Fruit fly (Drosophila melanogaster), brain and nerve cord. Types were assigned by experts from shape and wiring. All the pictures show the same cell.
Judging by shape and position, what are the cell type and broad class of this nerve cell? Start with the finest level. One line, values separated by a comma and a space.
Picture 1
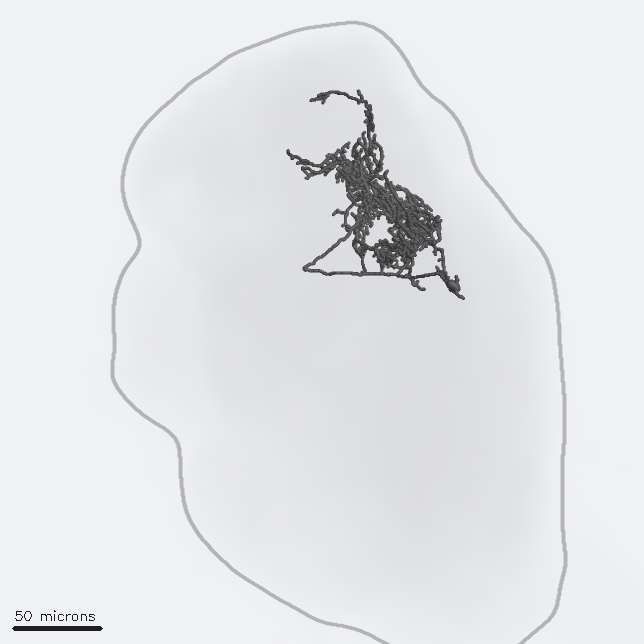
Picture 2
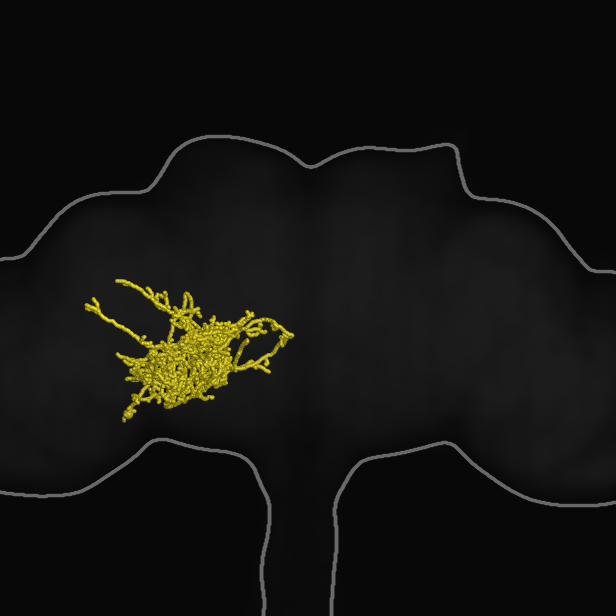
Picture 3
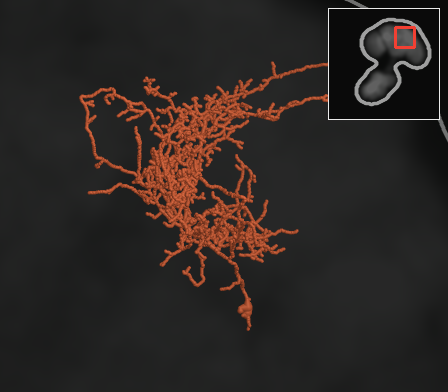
CL287, central-brain intrinsic neuron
